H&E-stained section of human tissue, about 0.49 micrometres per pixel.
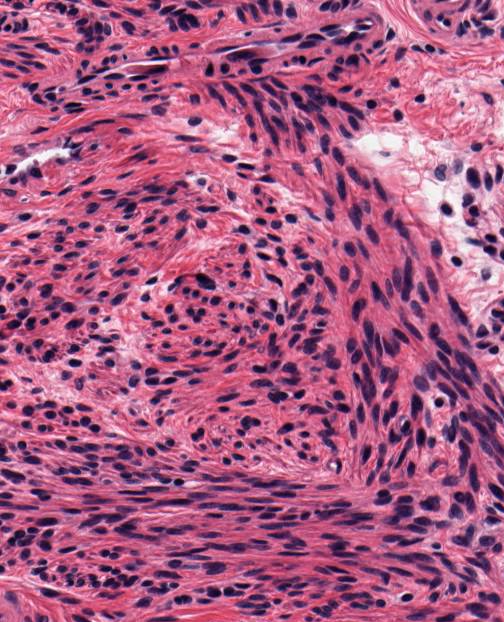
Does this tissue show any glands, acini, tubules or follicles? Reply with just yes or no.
No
